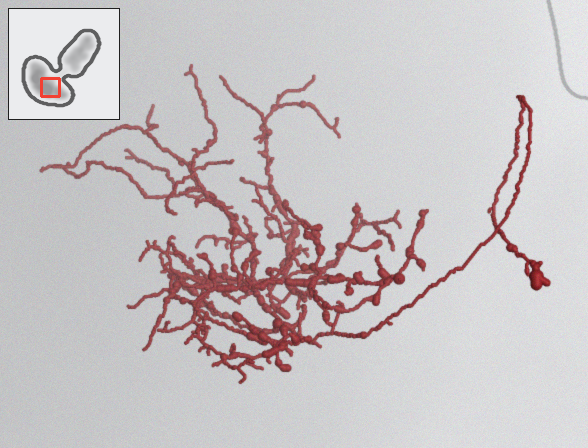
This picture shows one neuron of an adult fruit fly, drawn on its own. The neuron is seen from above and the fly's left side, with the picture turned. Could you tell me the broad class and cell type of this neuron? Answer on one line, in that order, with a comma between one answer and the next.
central-brain intrinsic neuron, GNG259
